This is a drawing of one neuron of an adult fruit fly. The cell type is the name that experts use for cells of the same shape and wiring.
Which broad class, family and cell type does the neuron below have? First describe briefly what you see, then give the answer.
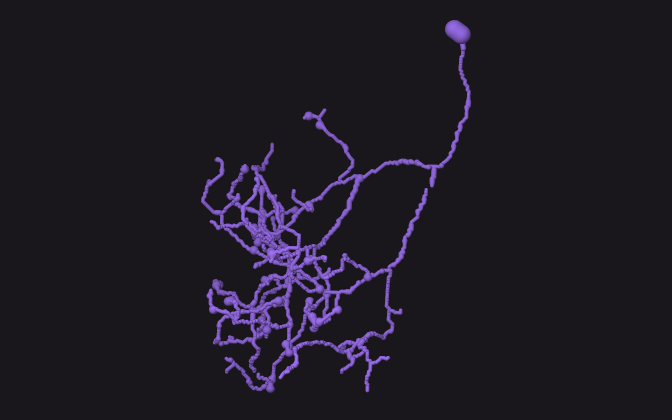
Dozens of branch ends can be seen. As drawn here it is taller than it is wide. Its broad class is central-brain intrinsic neuron. Its family is hemilineage ALl1_dorsal. Its cell type is lLN12A.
